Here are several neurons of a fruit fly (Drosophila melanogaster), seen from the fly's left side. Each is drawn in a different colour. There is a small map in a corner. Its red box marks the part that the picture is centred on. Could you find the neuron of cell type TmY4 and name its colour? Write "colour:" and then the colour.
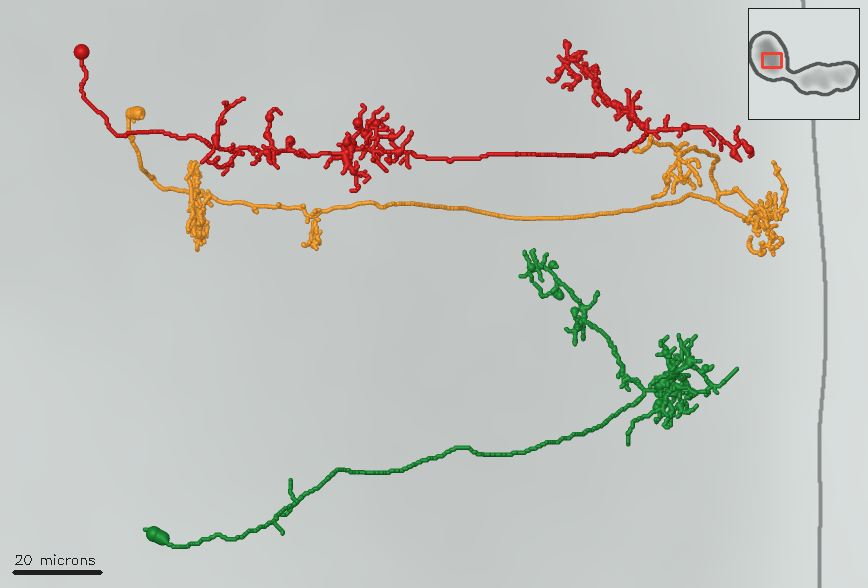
colour: orange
